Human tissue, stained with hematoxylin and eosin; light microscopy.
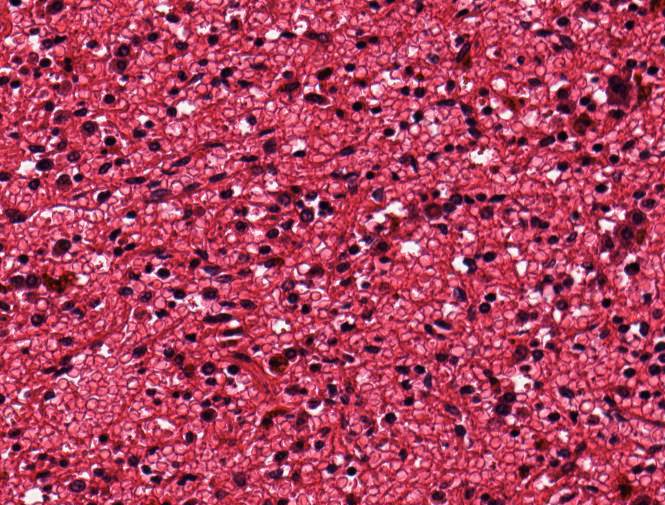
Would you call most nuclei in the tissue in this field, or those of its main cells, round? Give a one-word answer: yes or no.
Yes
